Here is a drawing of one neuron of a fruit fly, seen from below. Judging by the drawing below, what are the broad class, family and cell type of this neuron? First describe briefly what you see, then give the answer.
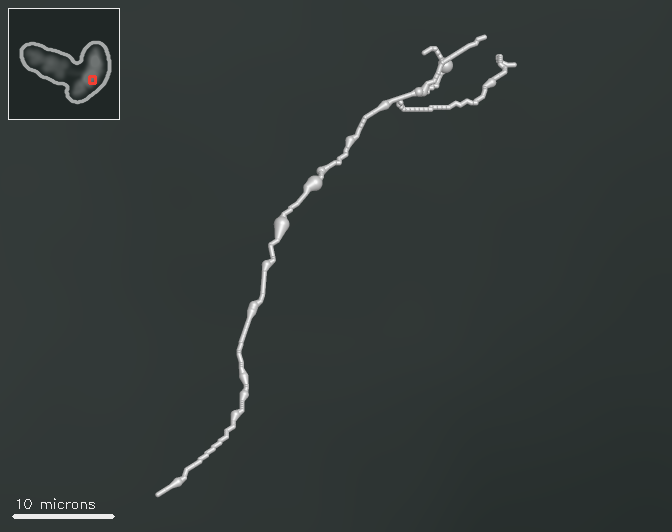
It is in the brain and does not reach the nerve cord. No cell body is drawn. There are a dozen or fewer branch ends. This is a sensory neuron entering the brain. Its family is called class gustatory. Its cell type is LB2d.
